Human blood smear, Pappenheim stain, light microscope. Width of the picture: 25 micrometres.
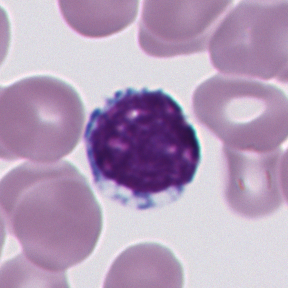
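Typical lymphocyte, taken point by point. First, the chromatin is dark purple and coarsely clumped. Second, the cytoplasm is scant and pale blue, forming only a thin rim around the nucleus. Third, that rim is widest at the lower edge of the cell.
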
